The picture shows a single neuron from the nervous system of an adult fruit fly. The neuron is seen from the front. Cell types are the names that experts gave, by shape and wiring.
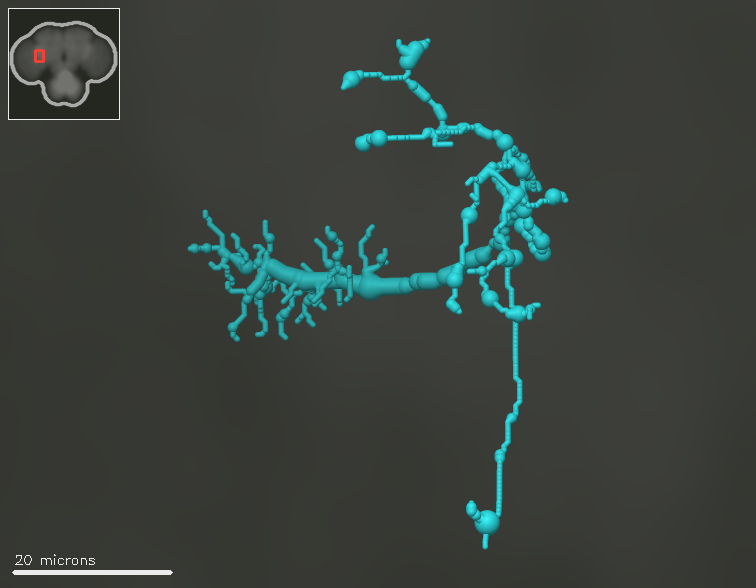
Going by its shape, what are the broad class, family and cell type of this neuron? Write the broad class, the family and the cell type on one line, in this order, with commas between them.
visual projection neuron, LC, LC12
